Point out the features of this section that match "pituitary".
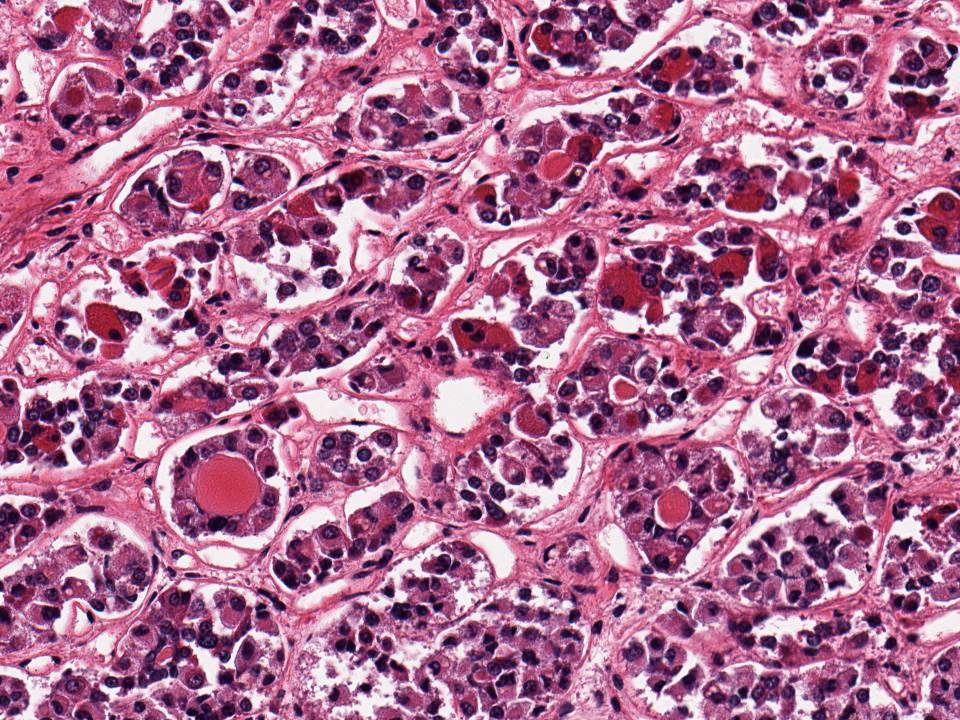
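This section is pituitary.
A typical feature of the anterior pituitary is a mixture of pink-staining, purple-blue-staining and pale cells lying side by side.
That agrees with what is seen: scattered among the nests are cells with intensely red, dense cytoplasm, standing out against neighbours whose cytoplasm is paler, purplish and granular. The remaining features are simply seen and not accounted for by that mixture: across the whole field the cells are grouped into rounded nests separated by thin fibrous septa, and the nuclei of the nest cells are round and darkly stained. A large, round, homogeneous pink globule lies within a nest in the lower left part of the field.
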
